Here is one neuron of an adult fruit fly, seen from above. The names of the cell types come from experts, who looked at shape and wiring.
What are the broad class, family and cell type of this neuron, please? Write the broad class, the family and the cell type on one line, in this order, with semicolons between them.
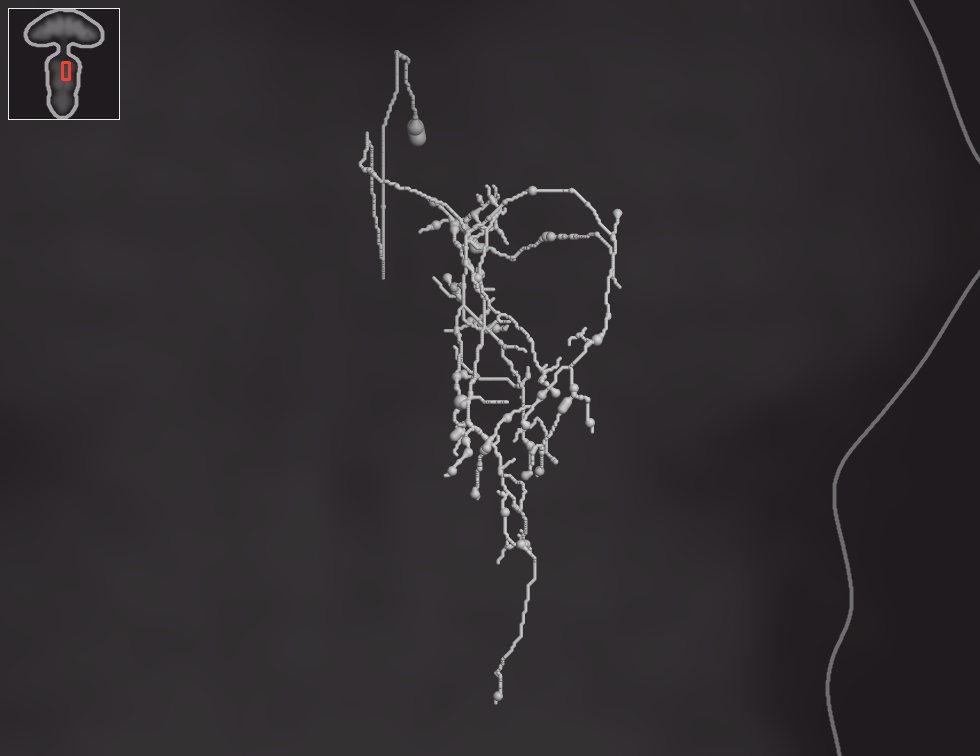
nerve-cord intrinsic neuron; hemilineage 02A; IN02A053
